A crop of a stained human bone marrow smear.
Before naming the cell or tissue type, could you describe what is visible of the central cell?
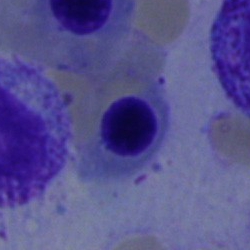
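That chromatin is dense and dark purple, and there's no nucleolus showing in the nucleus. A moderate rim of cytoplasm wraps the nucleus all the way round, and you won't find any granules in it. That one's an erythroblast.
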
